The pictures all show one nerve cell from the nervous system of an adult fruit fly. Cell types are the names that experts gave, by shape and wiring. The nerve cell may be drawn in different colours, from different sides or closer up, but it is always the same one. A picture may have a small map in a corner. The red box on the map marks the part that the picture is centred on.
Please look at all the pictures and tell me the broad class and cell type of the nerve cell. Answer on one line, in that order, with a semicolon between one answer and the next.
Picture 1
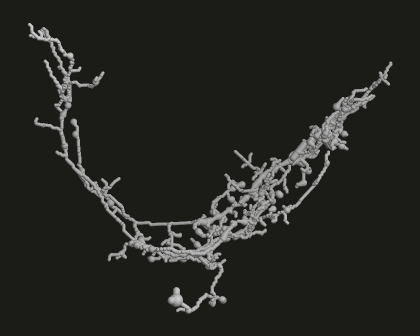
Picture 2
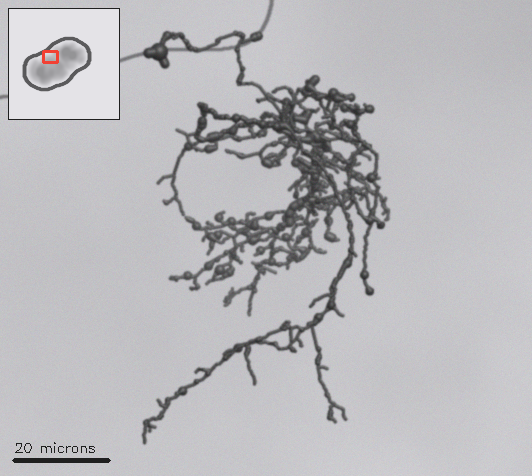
central-brain intrinsic neuron; GNG250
